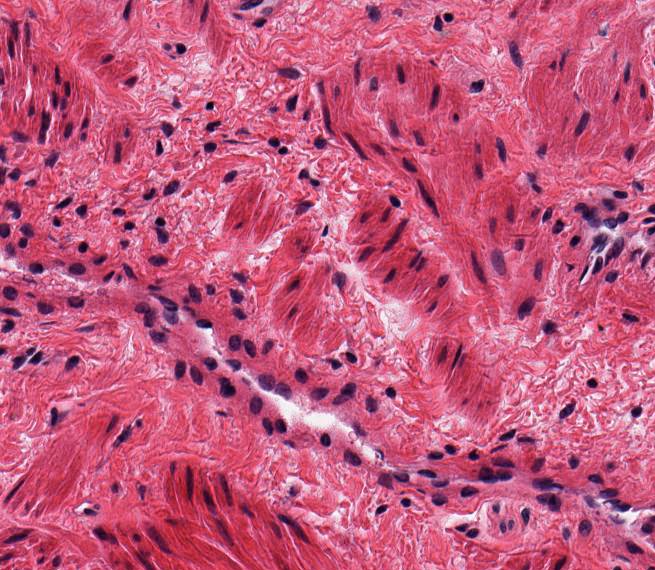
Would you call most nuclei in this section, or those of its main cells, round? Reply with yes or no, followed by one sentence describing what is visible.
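No. The smooth muscle cells have elongated, blunt-ended, cigar-shaped nuclei set in pink fibrillary cytoplasm.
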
